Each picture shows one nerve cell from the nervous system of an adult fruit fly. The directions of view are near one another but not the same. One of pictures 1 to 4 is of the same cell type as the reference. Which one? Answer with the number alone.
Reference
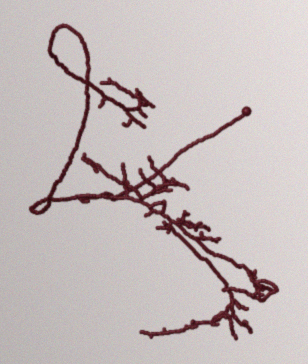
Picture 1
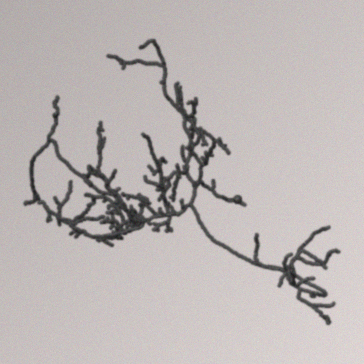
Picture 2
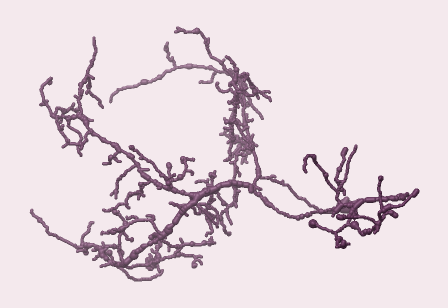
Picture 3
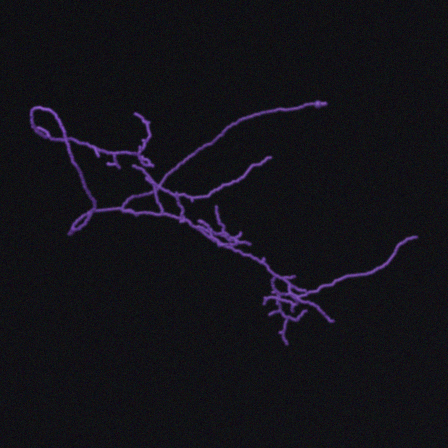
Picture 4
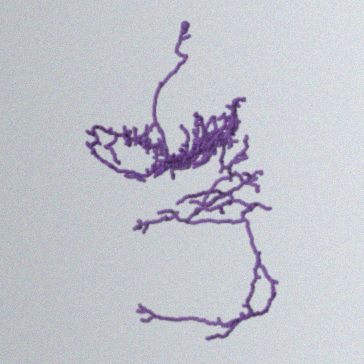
3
